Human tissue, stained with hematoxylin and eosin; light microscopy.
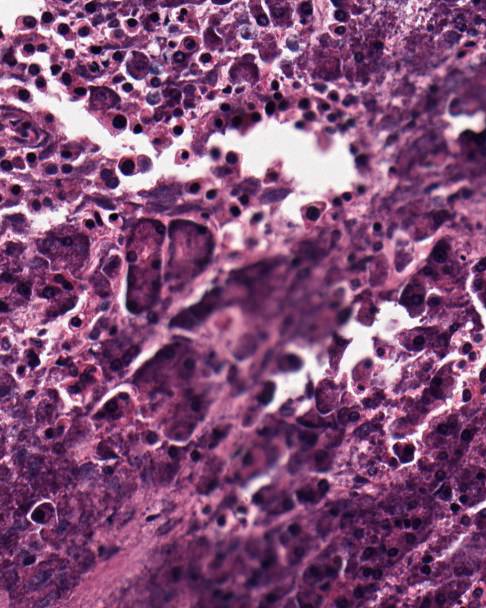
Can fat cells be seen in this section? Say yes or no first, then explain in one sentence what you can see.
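No. No fat cells are present in the field.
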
